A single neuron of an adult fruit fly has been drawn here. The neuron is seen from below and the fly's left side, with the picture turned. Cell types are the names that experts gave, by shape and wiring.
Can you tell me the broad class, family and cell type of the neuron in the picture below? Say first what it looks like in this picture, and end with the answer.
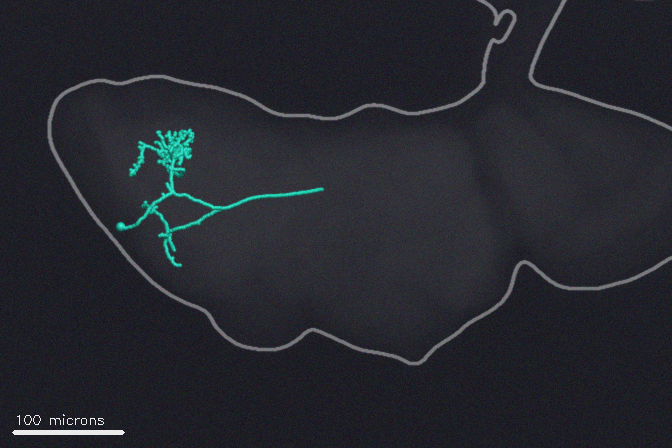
The cell body is on the left of the picture. By the scale bar it is about 190 microns wide in this view. It is a central-brain intrinsic neuron. The family is hemilineage VLPl2_posterior. The cell type is LHAV2g1.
